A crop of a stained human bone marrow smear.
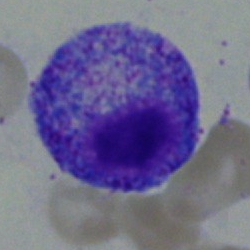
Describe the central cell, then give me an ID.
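A round cell outline encloses a single, unlobed nuclear mass. This nucleus lies in the lower half of the cell and stains a dense dark purple. The cell is a promyelocyte.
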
